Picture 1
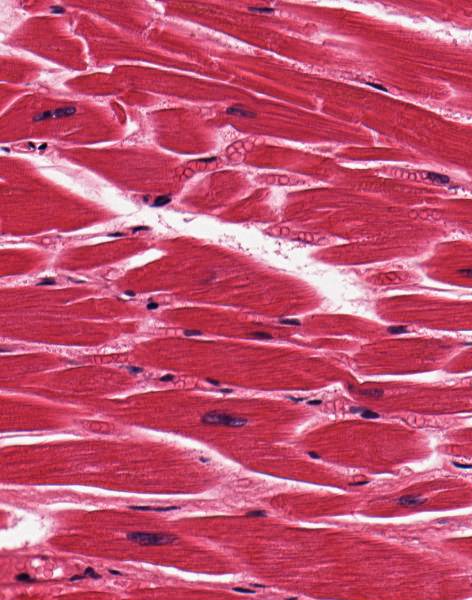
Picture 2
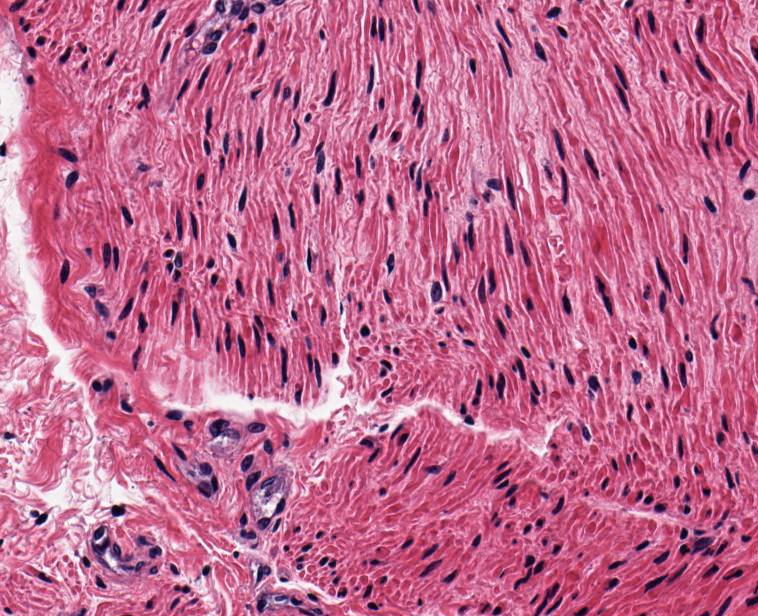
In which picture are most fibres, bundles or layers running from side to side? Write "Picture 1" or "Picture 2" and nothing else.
Picture 1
